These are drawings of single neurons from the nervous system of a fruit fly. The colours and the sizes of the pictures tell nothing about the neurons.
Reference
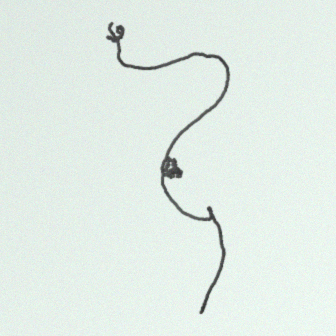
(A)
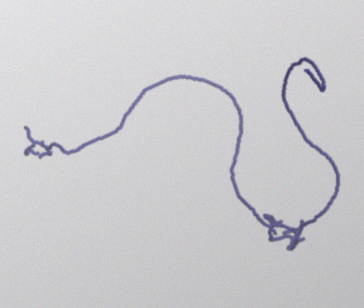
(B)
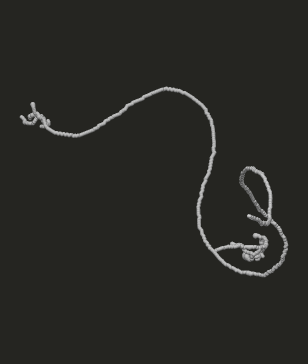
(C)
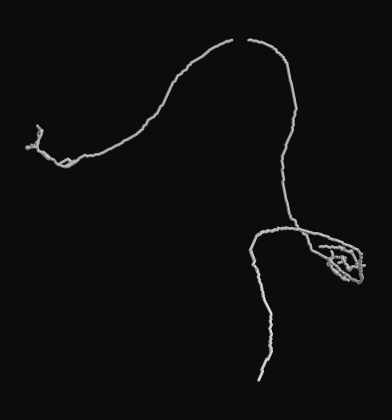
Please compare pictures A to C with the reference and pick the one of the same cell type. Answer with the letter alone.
A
